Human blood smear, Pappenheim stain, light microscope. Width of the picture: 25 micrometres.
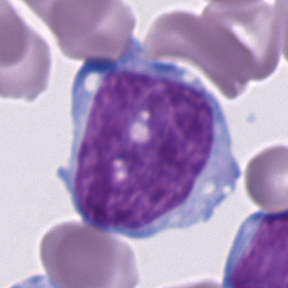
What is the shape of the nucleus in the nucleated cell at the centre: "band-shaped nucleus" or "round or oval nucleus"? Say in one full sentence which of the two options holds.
The nucleus of this cell is one compact round or oval mass.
